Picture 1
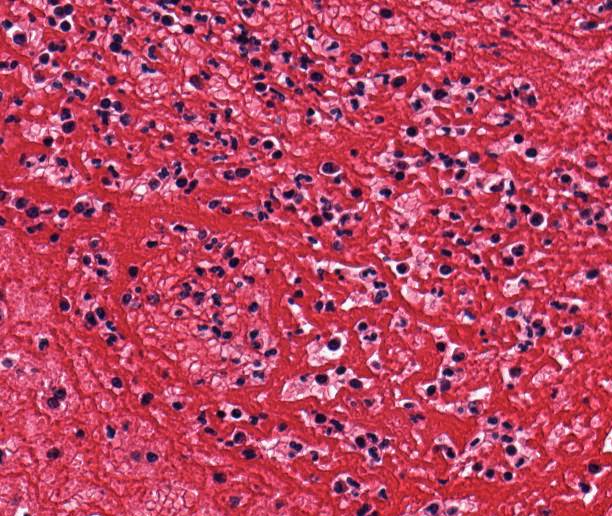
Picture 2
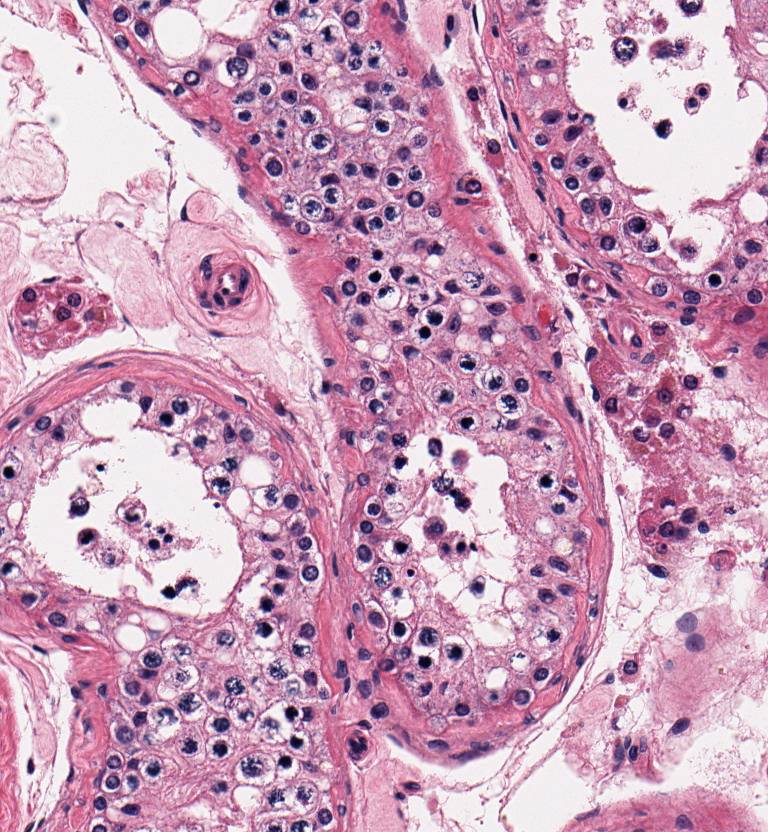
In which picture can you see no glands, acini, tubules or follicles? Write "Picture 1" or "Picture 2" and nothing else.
Picture 1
